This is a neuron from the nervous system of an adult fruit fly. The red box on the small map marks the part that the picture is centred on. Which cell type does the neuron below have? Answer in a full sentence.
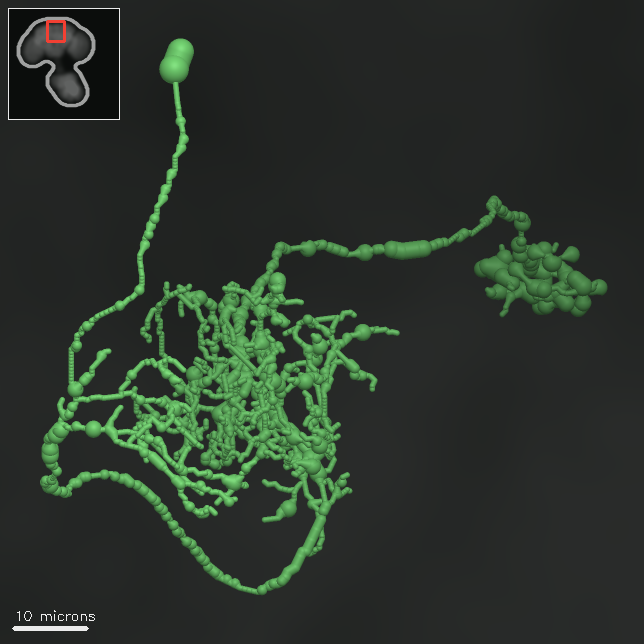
The cell type is PFR_b.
